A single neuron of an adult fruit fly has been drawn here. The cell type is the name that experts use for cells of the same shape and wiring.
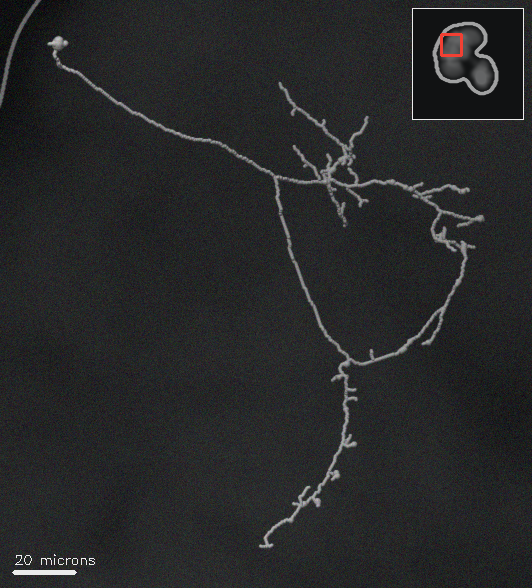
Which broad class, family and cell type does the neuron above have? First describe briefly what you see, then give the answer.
Its cell body lies at the upper left of the picture. From top to bottom in the picture it spans about 170 microns. Dozens of branch ends can be seen. Its broad class is central-brain intrinsic neuron. The family is hemilineage SMPad2. The cell type is CB3998.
